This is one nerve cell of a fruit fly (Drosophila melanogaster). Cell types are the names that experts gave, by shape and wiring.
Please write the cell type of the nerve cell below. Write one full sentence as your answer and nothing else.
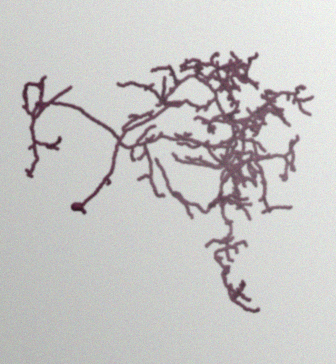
The cell type that this nerve cell has is IN03B049.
